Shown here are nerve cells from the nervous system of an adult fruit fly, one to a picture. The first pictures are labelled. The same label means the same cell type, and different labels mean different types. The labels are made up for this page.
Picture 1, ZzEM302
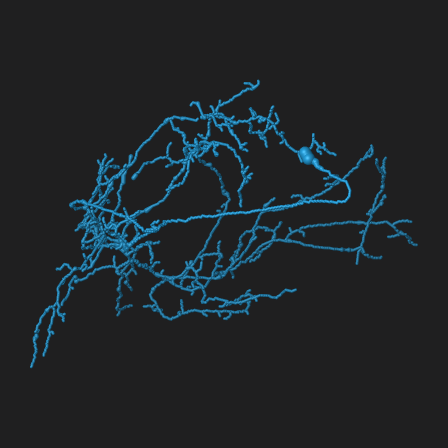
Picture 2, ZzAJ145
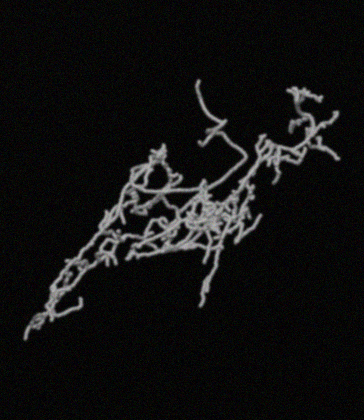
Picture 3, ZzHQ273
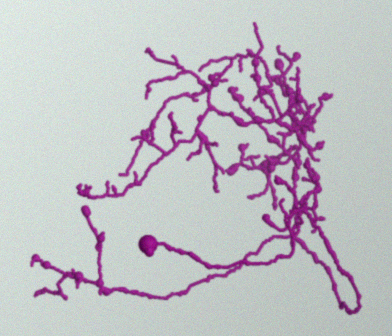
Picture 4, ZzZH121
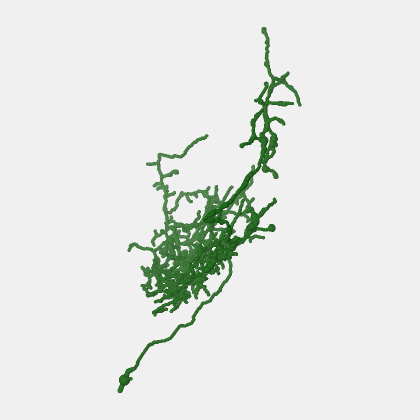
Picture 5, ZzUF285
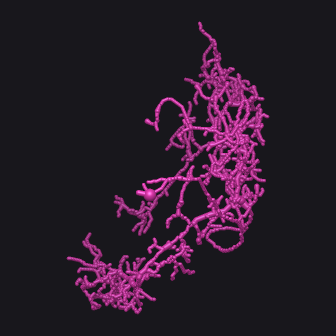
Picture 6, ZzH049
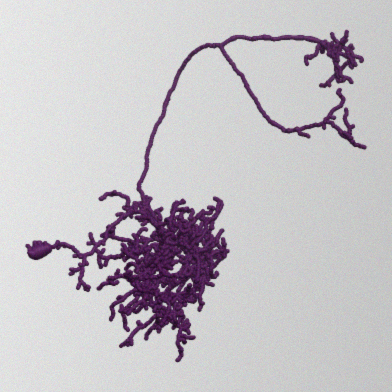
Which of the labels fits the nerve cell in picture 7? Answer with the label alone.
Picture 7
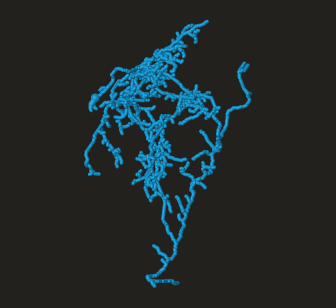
ZzAJ145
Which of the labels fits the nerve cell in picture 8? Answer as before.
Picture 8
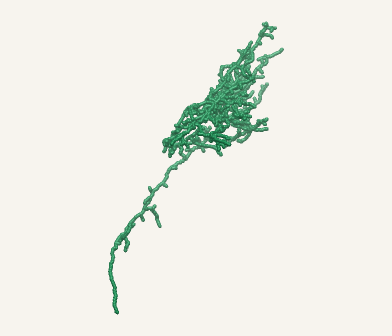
ZzAJ145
